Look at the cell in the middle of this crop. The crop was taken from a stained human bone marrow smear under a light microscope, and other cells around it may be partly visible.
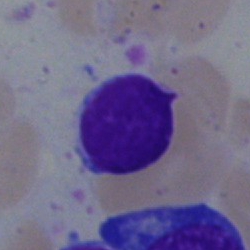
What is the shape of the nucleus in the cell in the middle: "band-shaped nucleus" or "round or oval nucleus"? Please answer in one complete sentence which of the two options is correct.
A nucleus forming one compact round or oval mass is found in this cell.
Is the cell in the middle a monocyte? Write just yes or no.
no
